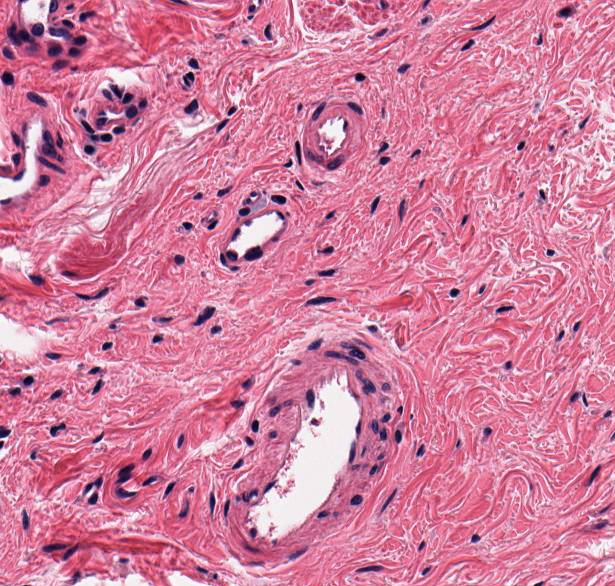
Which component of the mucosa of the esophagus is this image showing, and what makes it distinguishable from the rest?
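I'd call this loose connective tissue. Most of the field is dense pink collagen in wavy bundles, and what weighs with me is that they interlace rather than lie parallel.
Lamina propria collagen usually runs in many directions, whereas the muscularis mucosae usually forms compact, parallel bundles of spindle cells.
Sparse, dark, spindle-shaped fibroblast nuclei are scattered through the collagen. In the lower centre, the largest vessel has an elongated lumen ringed by concentric layers of spindle cells. Up in the left corner, darker, rounder nuclei cluster around small lumens.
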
